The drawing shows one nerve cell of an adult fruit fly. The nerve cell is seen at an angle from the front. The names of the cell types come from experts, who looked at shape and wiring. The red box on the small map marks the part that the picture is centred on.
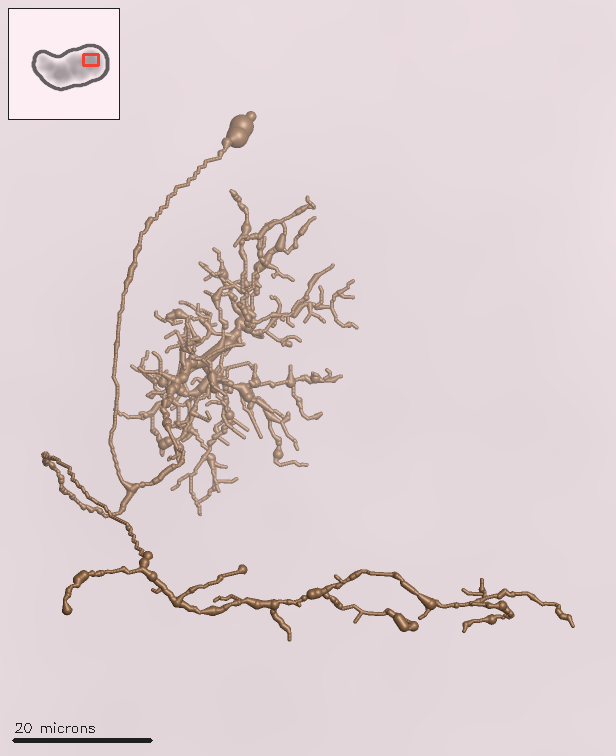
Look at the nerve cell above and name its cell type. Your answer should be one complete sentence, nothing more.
The cell type name for this nerve cell is LC11.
